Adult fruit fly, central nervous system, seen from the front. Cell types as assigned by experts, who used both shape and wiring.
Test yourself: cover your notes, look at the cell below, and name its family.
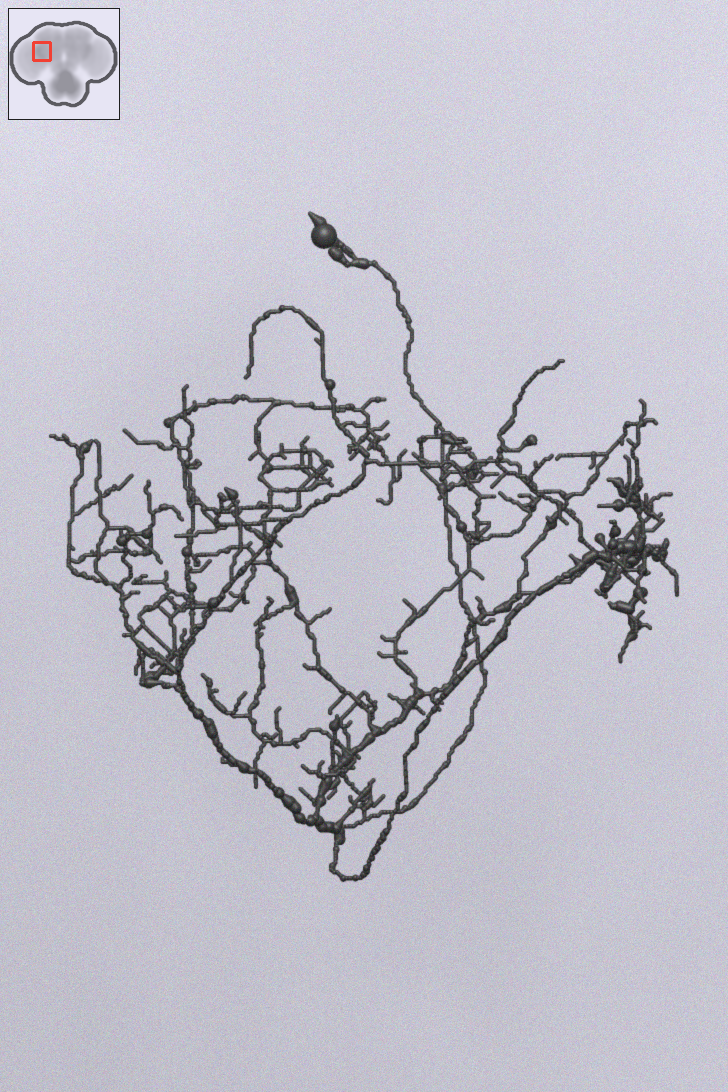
hemilineage VLPp1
